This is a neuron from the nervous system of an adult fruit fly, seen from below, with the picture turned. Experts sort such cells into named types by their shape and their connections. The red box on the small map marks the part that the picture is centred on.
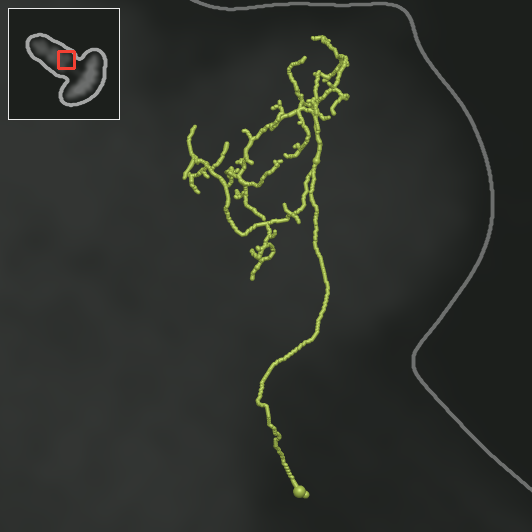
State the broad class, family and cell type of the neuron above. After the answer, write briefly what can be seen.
It is a nerve-cord intrinsic neuron. Its family is hemilineage 14A. It is of cell type IN14A046. It is in the nerve cord and does not reach the brain. The cell body can be seen at the bottom of the picture.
